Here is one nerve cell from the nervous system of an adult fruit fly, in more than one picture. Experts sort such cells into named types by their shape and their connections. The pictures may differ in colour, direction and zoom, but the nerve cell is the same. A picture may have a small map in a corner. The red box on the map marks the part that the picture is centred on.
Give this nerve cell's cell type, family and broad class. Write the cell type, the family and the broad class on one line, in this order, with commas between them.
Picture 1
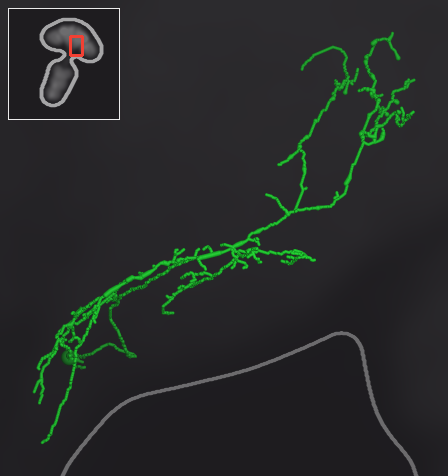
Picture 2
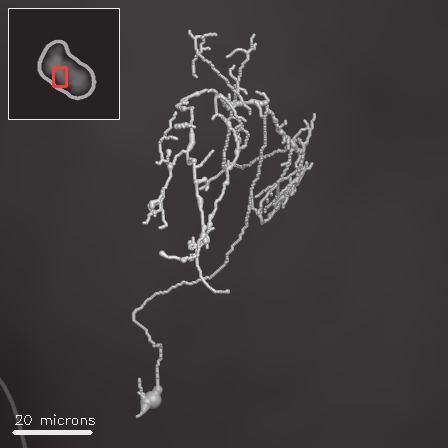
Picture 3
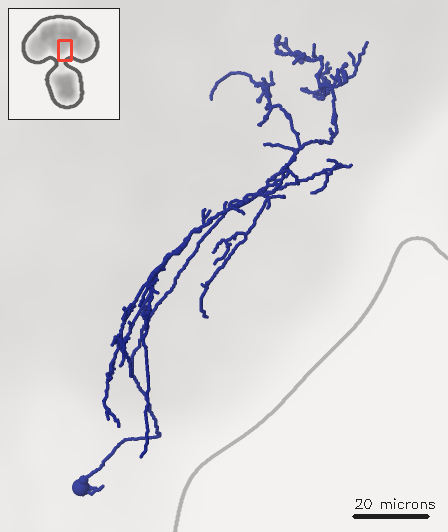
GNG440, hemilineage LB3, central-brain intrinsic neuron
